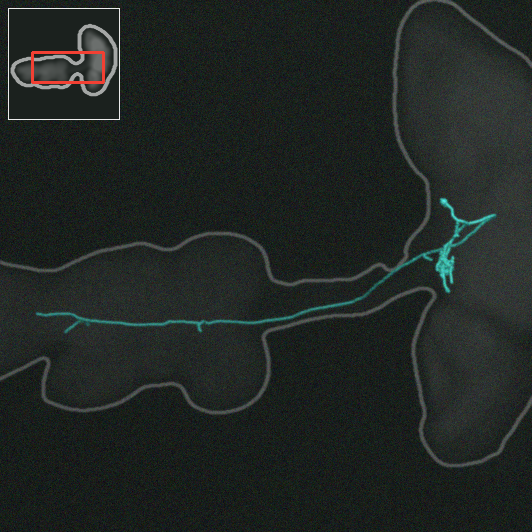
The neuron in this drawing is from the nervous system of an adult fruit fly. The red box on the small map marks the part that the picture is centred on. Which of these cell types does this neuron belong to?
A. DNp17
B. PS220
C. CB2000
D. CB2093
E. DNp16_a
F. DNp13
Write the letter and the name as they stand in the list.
A. DNp17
